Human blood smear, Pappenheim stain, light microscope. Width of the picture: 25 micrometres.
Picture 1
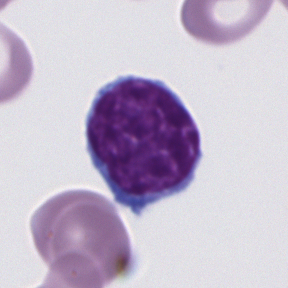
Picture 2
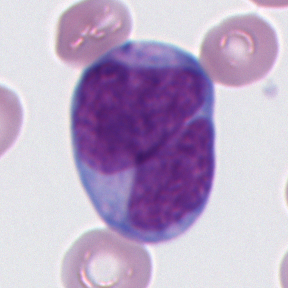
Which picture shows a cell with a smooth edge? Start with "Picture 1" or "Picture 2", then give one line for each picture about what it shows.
Picture 2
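Picture 1: A small blue point of cytoplasm juts out at the bottom of the cell.
Picture 2: The cell outline is a smooth oval, longer from top to bottom than from side to side.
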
